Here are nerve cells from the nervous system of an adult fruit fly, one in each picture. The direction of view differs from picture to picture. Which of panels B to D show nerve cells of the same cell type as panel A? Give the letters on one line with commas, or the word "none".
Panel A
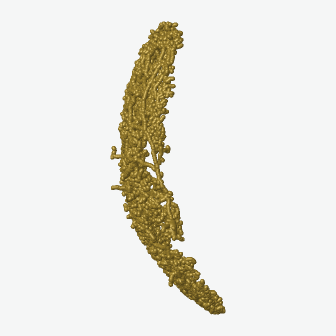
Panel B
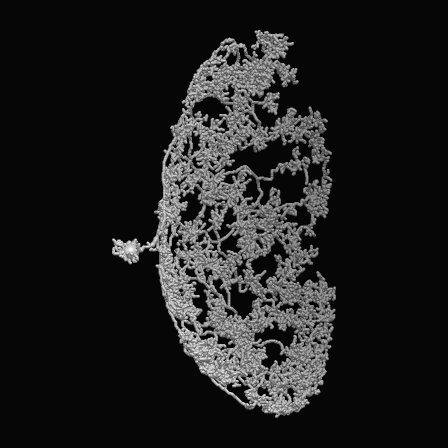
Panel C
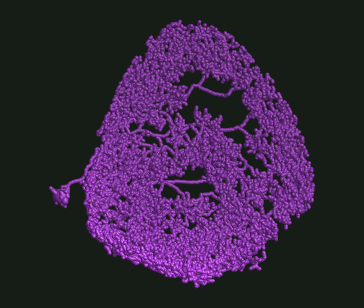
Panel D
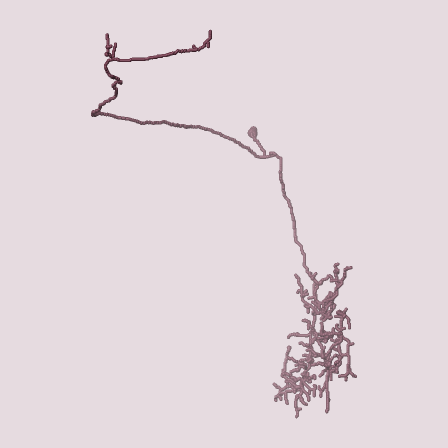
B, C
